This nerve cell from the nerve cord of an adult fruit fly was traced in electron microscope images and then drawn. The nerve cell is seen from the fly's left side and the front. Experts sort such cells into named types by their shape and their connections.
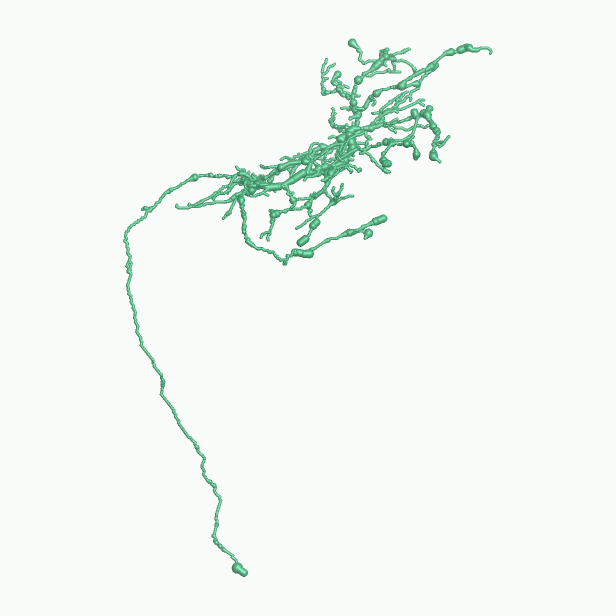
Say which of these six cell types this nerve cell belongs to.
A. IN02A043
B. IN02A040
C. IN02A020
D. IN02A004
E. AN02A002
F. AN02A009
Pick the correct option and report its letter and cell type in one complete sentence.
The nerve cell falls under IN02A043, the cell type named in option A.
